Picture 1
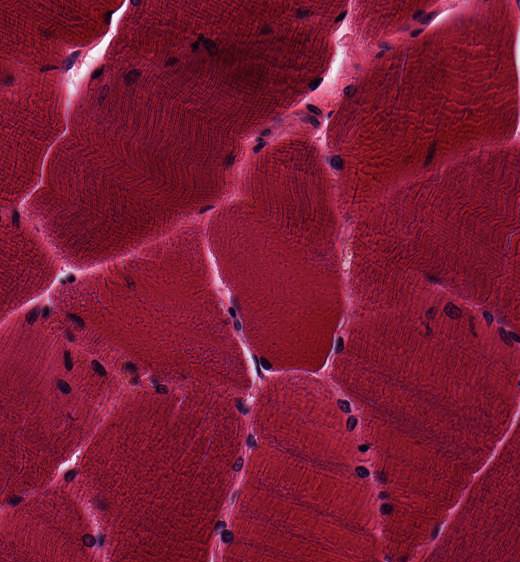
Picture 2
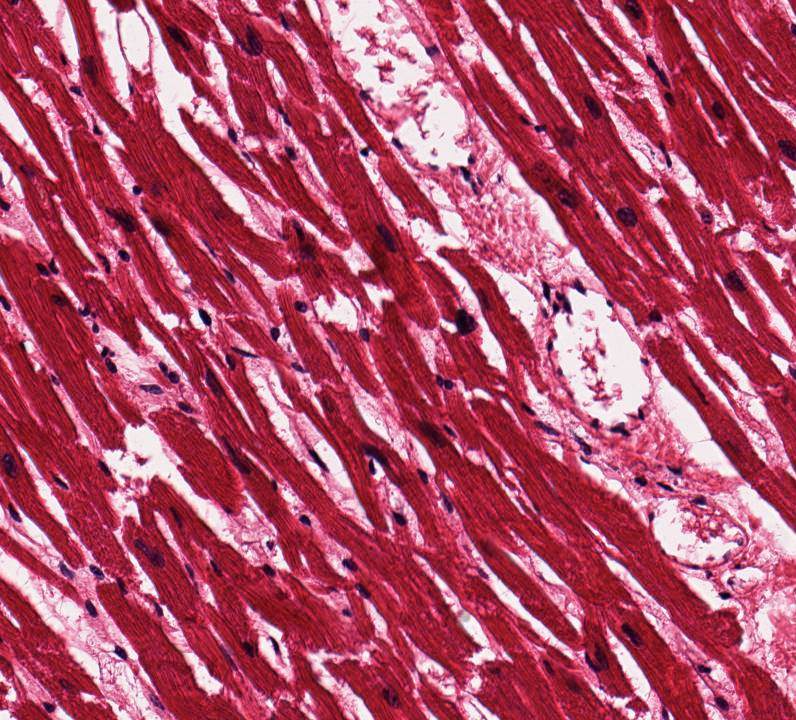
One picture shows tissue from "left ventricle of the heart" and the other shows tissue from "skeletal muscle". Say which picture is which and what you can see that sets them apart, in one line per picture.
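Picture 1 – skeletal muscle. The nuclei are small, dark and oval and lie at the edges of the fibres along their borders.
Picture 2 – left ventricle of the heart. The muscle cell nuclei are oval and lie centrally within the fibres.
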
